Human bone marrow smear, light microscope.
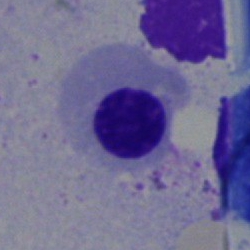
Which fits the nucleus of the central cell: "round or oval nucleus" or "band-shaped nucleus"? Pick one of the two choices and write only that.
Round or oval nucleus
